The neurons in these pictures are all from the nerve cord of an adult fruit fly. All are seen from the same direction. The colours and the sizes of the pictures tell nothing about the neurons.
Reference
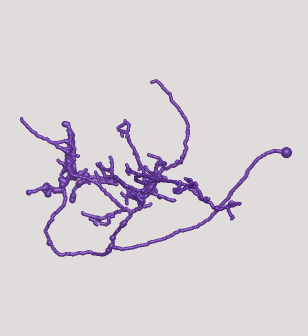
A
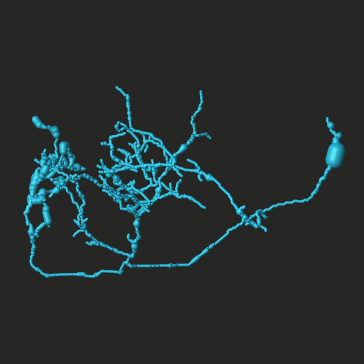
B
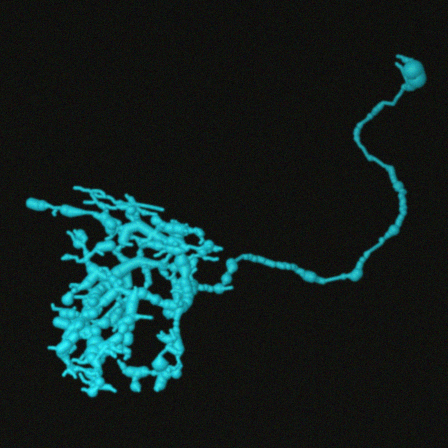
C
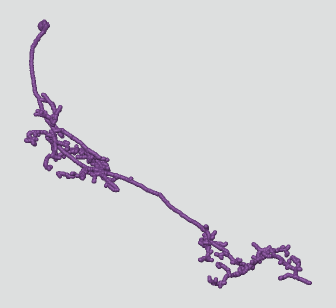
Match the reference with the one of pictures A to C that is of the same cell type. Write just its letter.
A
